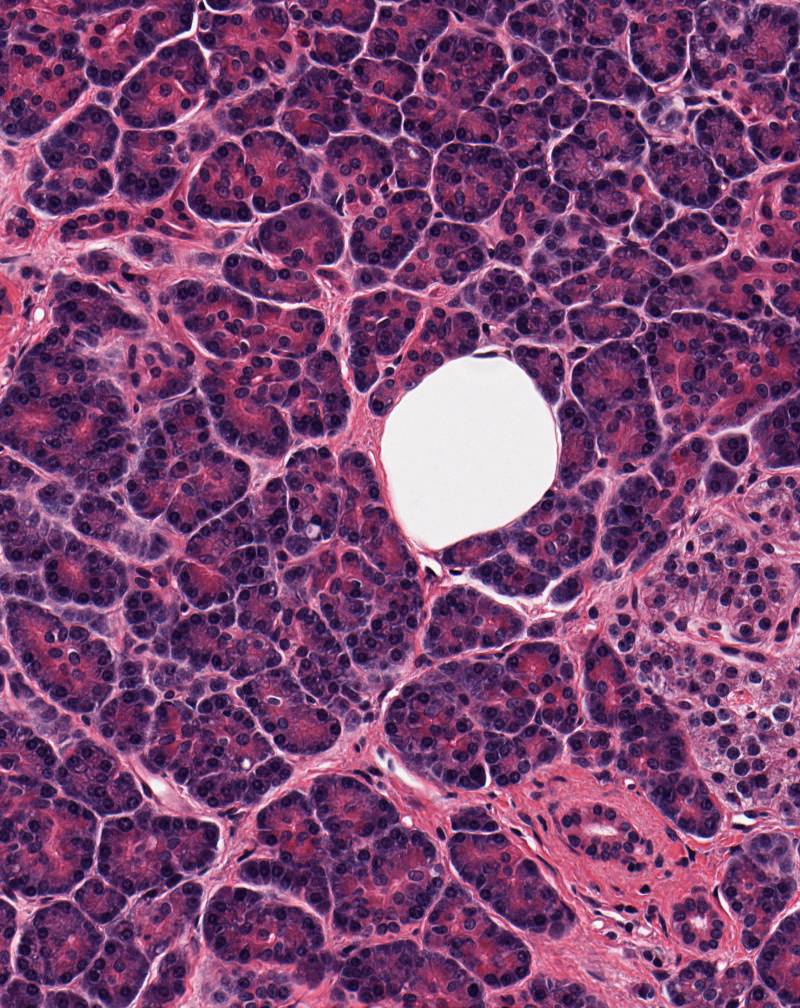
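Pancreas under the light microscope, haematoxylin and eosin stain. First, acinar cells: purple basal cytoplasm and pink apical cytoplasm facing the acinar centre. Second, nuclei: one round, dark nucleus per cell, near its base. Third, a single round, sharply outlined empty white space lies in the centre of the field. Fourth, fat: no fat cells are present.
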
